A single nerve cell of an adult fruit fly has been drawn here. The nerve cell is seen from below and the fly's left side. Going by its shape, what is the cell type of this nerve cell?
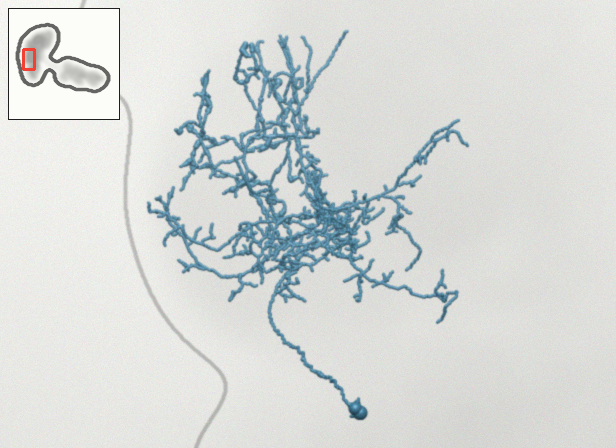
CB3598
